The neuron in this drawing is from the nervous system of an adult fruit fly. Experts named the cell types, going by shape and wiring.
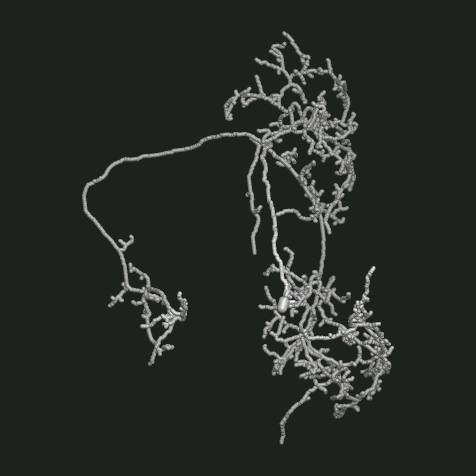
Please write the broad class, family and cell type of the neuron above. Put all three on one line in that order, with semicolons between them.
central-brain intrinsic neuron; hemilineage DM5_central; PS233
